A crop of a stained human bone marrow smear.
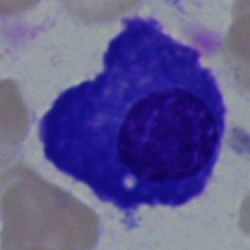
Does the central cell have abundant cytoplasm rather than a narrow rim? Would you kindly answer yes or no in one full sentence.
Yes, its cytoplasm is plentiful around the nucleus.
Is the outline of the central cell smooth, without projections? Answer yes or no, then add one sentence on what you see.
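No. The cell outline is irregular, with small bulges along its edge.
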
